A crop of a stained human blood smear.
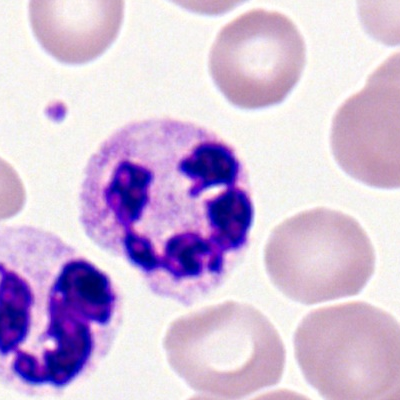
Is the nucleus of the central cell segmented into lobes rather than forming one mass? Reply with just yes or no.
Yes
